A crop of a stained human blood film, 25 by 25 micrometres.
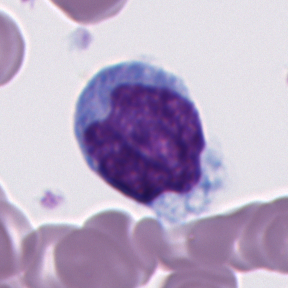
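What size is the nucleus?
About 11 micrometres across.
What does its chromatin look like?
Dark purple and clumped, with paler spaces between the clumps, and no distinct nucleoli can be seen.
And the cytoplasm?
Pale blue, with no coarse coloured granules.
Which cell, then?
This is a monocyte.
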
